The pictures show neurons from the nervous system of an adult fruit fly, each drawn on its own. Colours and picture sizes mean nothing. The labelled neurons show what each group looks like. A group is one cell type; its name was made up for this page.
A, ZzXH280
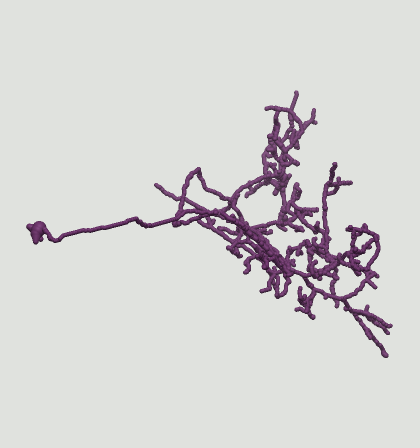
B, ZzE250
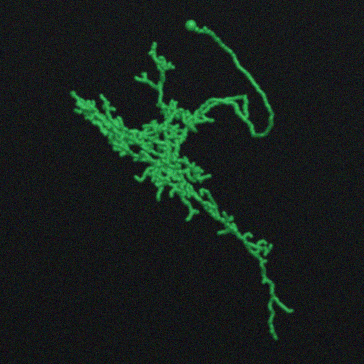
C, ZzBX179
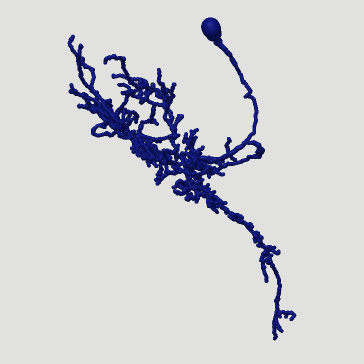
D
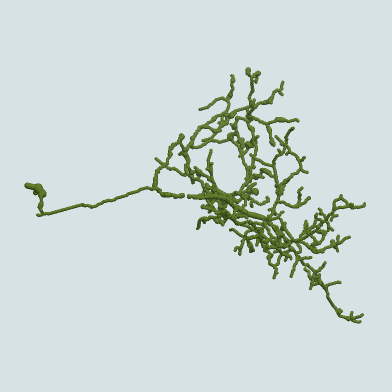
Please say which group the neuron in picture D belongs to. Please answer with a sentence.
It belongs to ZzXH280.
